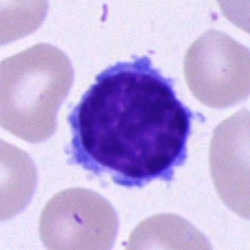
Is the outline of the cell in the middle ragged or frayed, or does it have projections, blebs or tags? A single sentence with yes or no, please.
Yes, a rough outline, ragged or with projections, blebs or tags, belongs to this cell.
